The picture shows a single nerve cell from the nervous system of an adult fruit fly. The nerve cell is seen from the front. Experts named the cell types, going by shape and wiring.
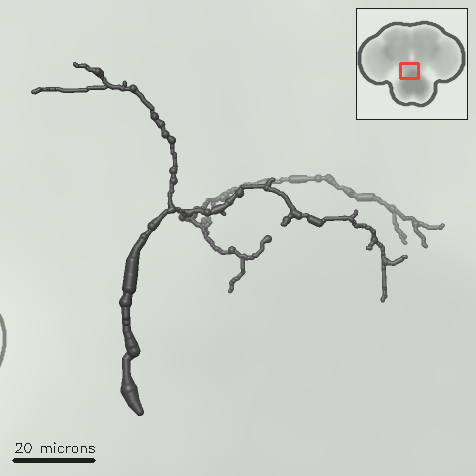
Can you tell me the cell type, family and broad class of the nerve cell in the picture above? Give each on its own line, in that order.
BM_Vib
class mechanosensory
sensory neuron entering the brain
